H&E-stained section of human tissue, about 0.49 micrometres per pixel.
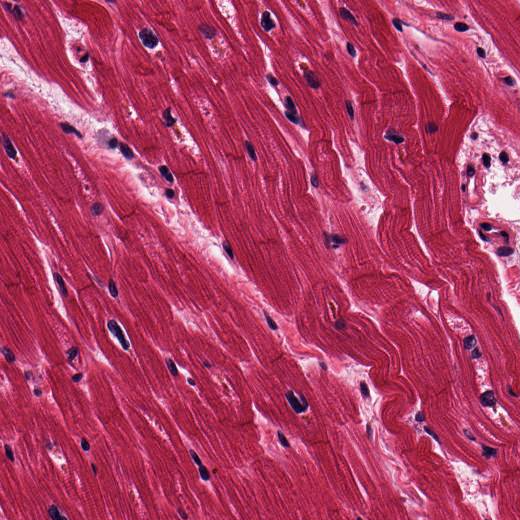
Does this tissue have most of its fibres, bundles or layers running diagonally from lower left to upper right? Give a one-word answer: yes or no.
No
